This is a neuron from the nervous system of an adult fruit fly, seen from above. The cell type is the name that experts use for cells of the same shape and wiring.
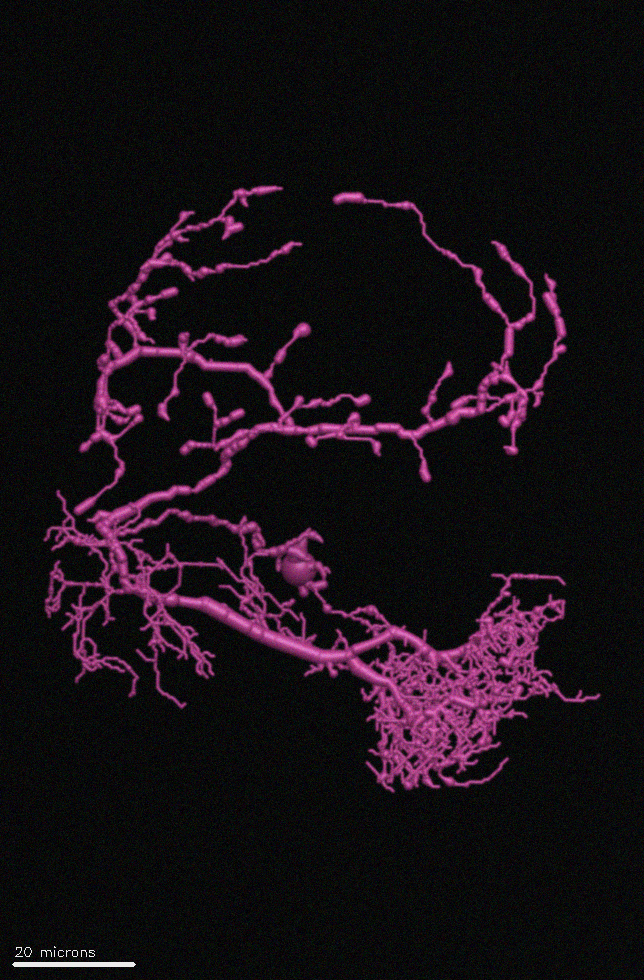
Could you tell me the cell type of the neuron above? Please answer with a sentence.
The cell type is PVLP069.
